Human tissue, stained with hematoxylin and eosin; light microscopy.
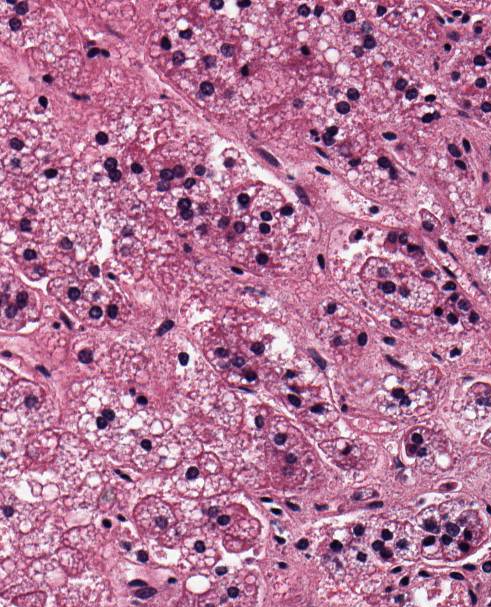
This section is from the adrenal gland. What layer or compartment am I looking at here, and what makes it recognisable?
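What you see here is the zona fasciculata. Look first at the cells: large, polygonal, with pale pink, foamy cytoplasm full of small clear vacuoles, and small, round, dark nuclei.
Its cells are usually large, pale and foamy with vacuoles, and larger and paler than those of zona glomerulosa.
Thin pink strands with spindle-shaped nuclei part them into nests and short cords.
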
